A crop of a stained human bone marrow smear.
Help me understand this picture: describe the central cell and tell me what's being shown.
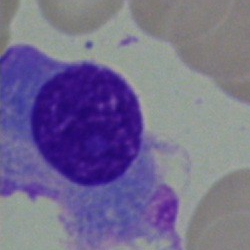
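The cytoplasm is abundant and pale lilac-blue, and most of it lies to the left of and below the nucleus. Nuclear chromatin is dark purple and clumped, with small pale gaps between the clumps. A patch of pinkish-purple granular material sits in the lower right part of the cytoplasm. This is a plasma cell.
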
